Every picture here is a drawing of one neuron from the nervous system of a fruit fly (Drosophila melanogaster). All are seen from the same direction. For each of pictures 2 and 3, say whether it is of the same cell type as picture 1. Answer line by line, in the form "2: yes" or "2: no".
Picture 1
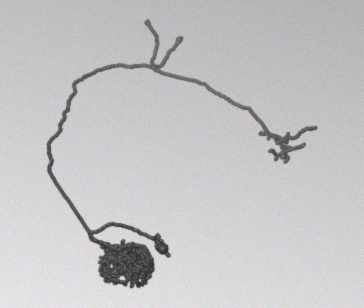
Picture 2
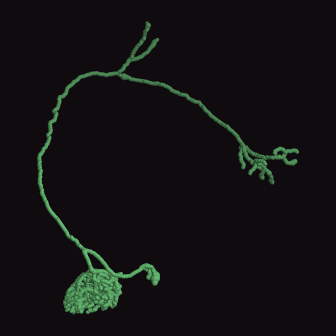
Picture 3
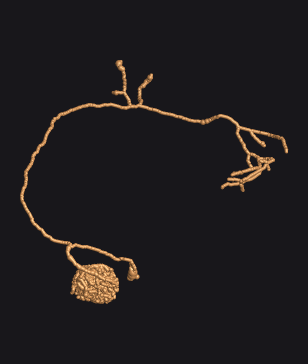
2: yes
3: yes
